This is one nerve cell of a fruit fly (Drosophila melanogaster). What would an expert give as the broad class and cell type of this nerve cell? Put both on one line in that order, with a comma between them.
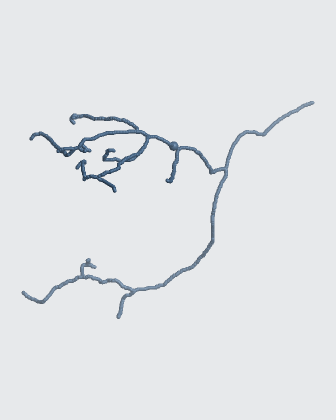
sensory neuron entering the nerve cord, SNxx26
